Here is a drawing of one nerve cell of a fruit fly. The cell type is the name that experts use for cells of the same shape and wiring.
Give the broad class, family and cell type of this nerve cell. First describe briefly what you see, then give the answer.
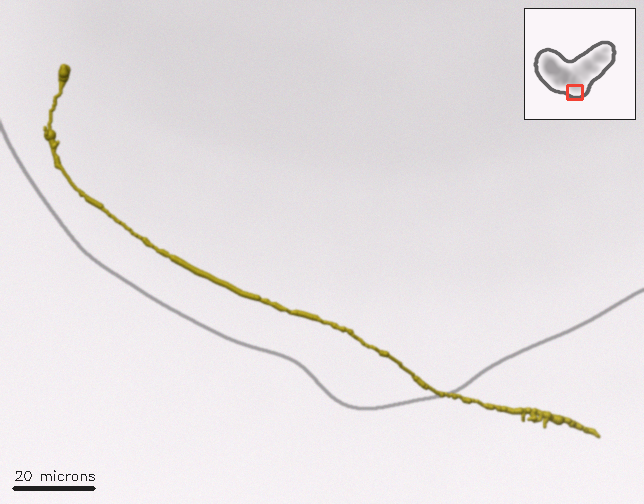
By the scale bar it is about 140 microns wide in this view. It has a dozen or fewer branch ends. This is an optic-lobe intrinsic neuron. Its family is L. The cell type is L1.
